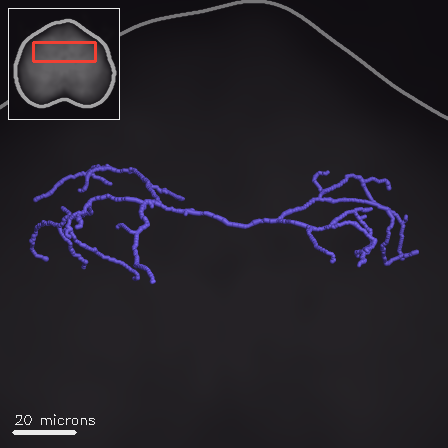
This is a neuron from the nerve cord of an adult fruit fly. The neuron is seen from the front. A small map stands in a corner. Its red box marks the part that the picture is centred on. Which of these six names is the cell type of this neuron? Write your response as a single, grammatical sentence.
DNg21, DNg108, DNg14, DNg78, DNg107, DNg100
The cell type to which this neuron belongs is DNg78.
